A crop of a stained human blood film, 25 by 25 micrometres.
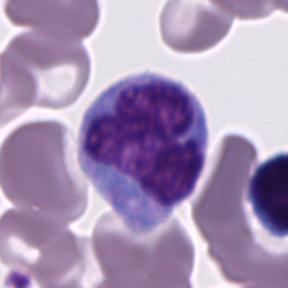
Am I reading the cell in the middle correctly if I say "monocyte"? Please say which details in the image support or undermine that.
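Here the outline is rounded and smooth, and the cell measures about 14 by 11 micrometres. The nucleus, about 10 micrometres across, is folded into overlapping lobes separated by clefts and fills about 60% of the cell's area. The cytoplasm is pale grey-blue, with no coarse granules and no vacuoles, and red cells crowd in on its left and lower sides.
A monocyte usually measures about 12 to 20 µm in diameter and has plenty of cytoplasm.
Both the size and the amount of cytoplasm here are in keeping with monocyte.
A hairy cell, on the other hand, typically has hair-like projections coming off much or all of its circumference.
The smooth, rounded edge of this cell speaks against hairy cell.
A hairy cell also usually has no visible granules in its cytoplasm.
So the lack of coarse granules here would fit either name. Monocyte fits this cell.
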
